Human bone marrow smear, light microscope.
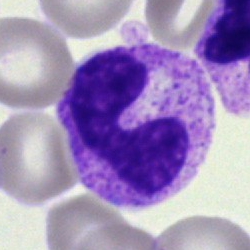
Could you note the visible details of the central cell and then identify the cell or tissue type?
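The nucleus is curved into a horseshoe shape, its indentation opening toward the right. The cytoplasm is moderate in amount and pale lilac, with fine purple granules scattered throughout. A small rounded bleb projects from the top edge of the cell. This is a band neutrophil.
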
